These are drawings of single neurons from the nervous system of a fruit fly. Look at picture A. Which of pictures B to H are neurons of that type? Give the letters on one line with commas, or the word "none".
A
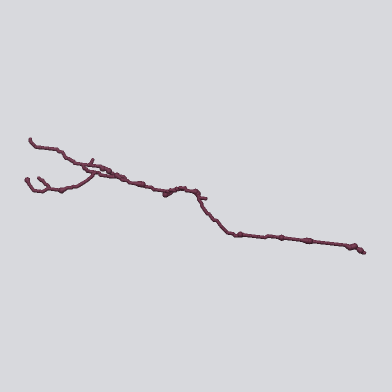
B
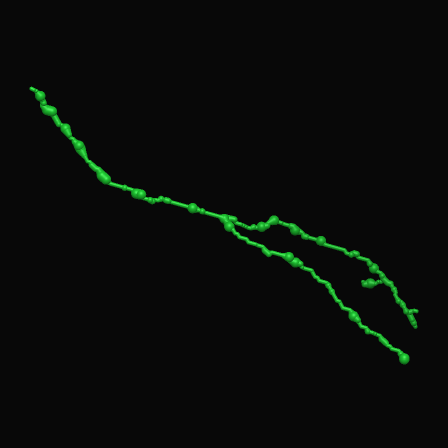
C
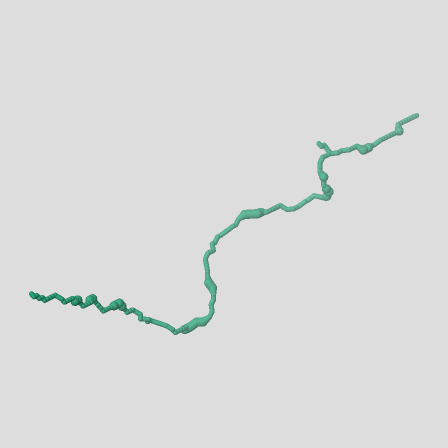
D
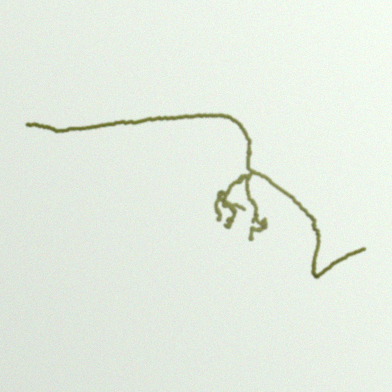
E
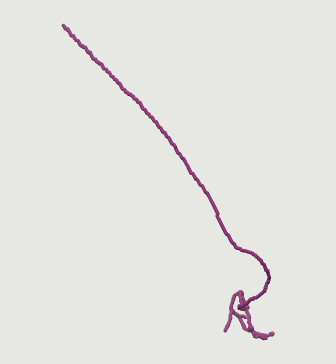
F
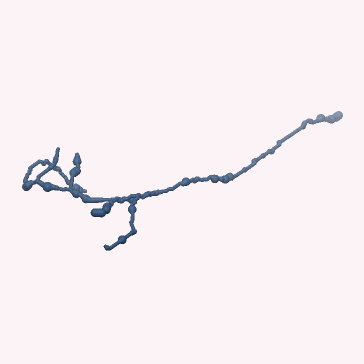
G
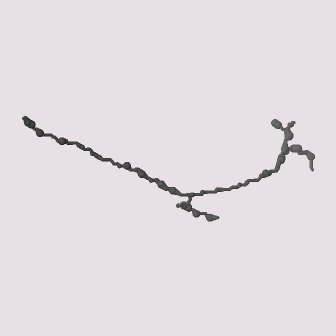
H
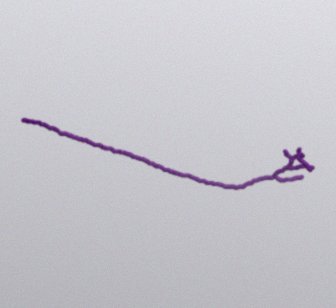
B, C, F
